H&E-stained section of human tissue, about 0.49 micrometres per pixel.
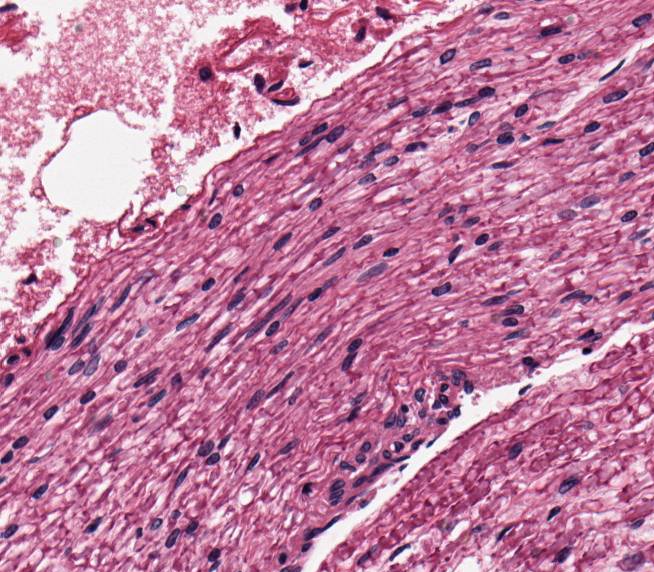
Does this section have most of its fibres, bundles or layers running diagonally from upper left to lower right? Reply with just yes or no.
No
